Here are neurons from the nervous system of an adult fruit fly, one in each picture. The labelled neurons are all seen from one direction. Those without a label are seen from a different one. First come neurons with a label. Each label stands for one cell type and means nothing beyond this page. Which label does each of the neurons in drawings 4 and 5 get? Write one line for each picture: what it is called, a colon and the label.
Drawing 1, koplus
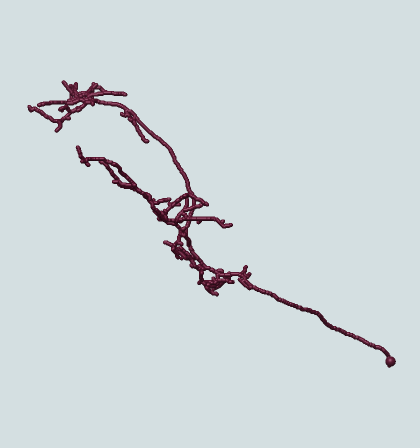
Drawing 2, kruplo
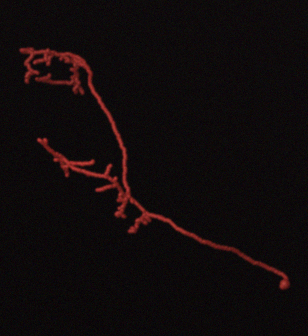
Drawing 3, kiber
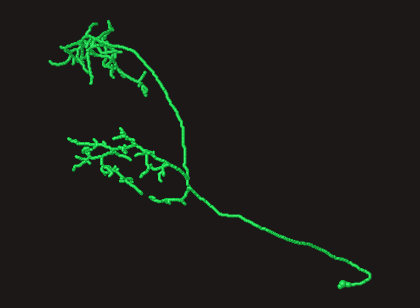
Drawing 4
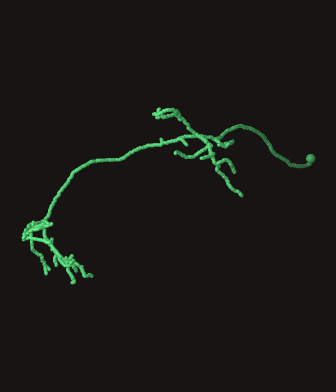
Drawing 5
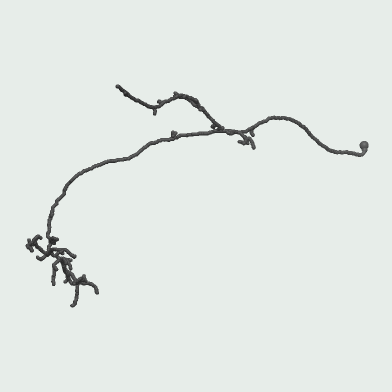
4: kruplo
5: kruplo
